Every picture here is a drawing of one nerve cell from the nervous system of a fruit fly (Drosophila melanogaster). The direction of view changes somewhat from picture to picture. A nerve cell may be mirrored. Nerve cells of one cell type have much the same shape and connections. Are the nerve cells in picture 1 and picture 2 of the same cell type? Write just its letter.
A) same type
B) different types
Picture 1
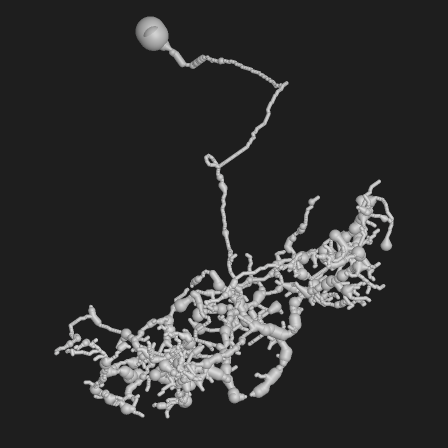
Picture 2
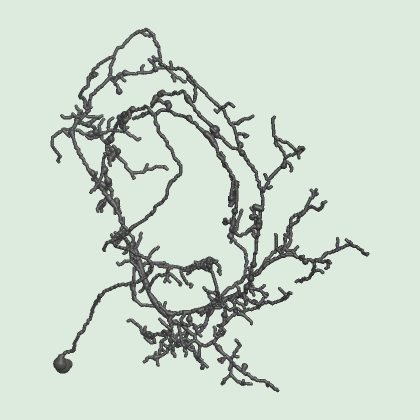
B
